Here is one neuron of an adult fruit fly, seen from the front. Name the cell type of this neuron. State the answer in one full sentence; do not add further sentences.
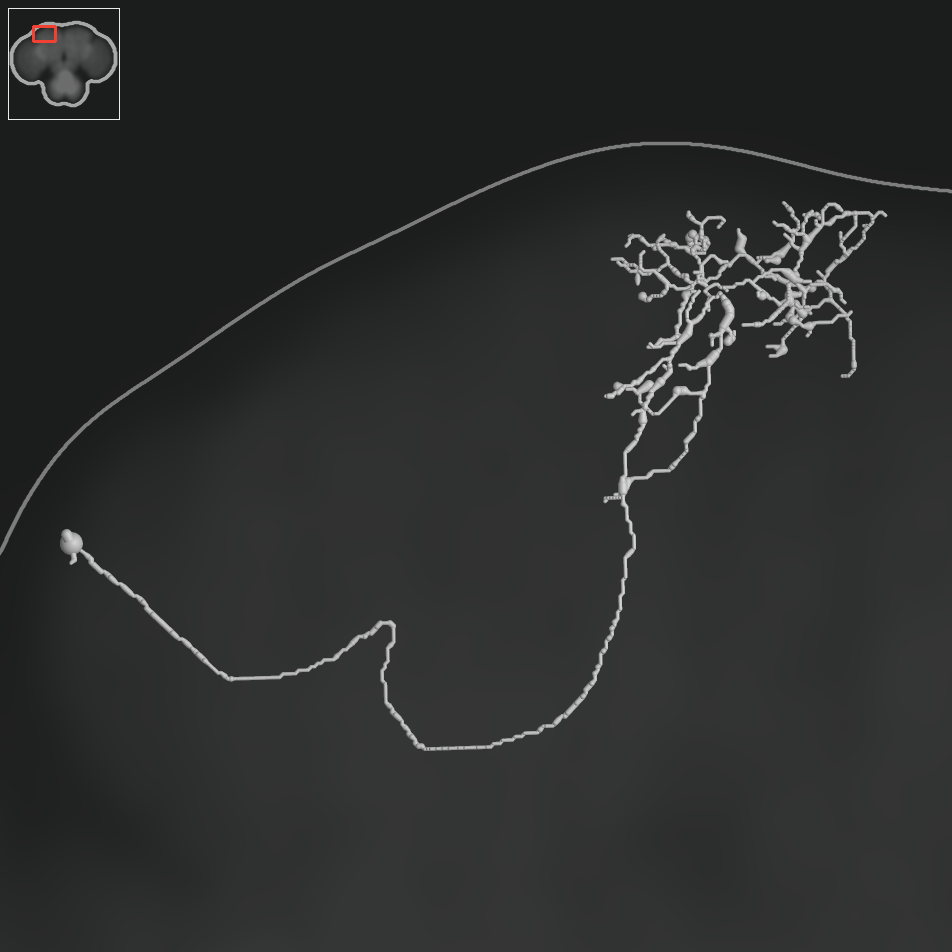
Belonging to the cell type SLP024 is this neuron.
